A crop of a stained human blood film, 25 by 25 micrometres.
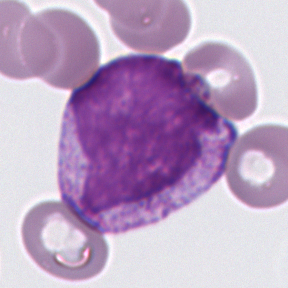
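Atypical promyelocyte in the middle of the field. Its outline strikes me as angular, roughly triangular rather than round. The nucleus appears as a single unlobed mass filling most of the cell, set off-centre so that it reaches the cell edge along the top. Cytoplasm forms a band down the left side and along the bottom.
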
